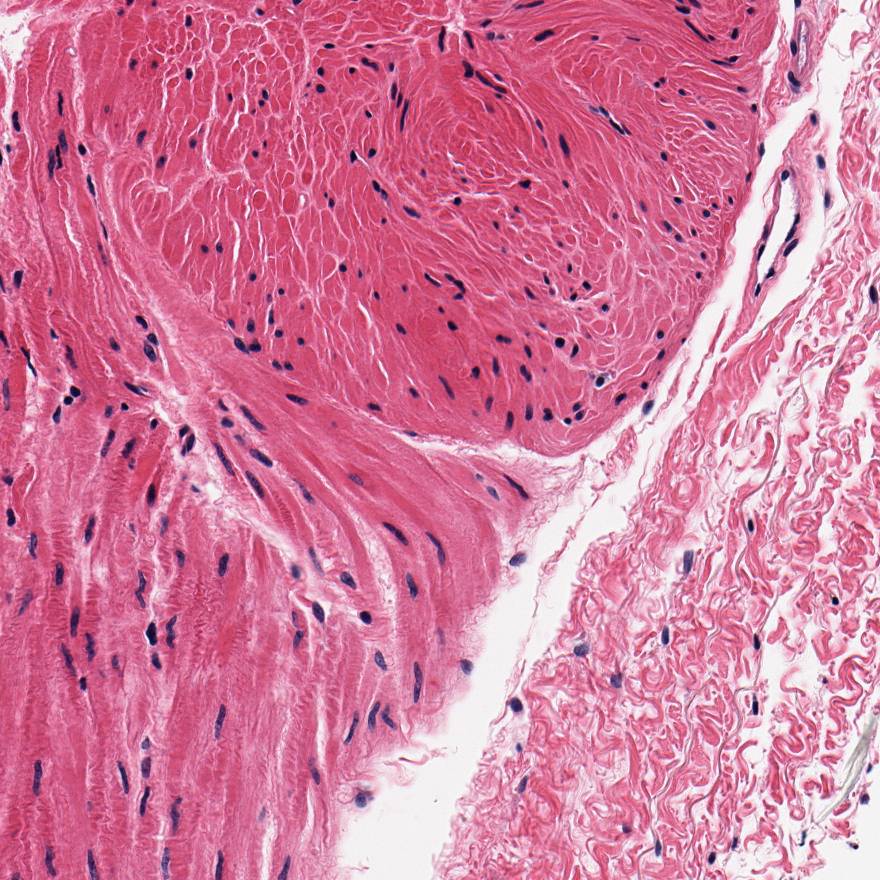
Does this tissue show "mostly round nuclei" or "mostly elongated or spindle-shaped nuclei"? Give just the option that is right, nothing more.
Mostly elongated or spindle-shaped nuclei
